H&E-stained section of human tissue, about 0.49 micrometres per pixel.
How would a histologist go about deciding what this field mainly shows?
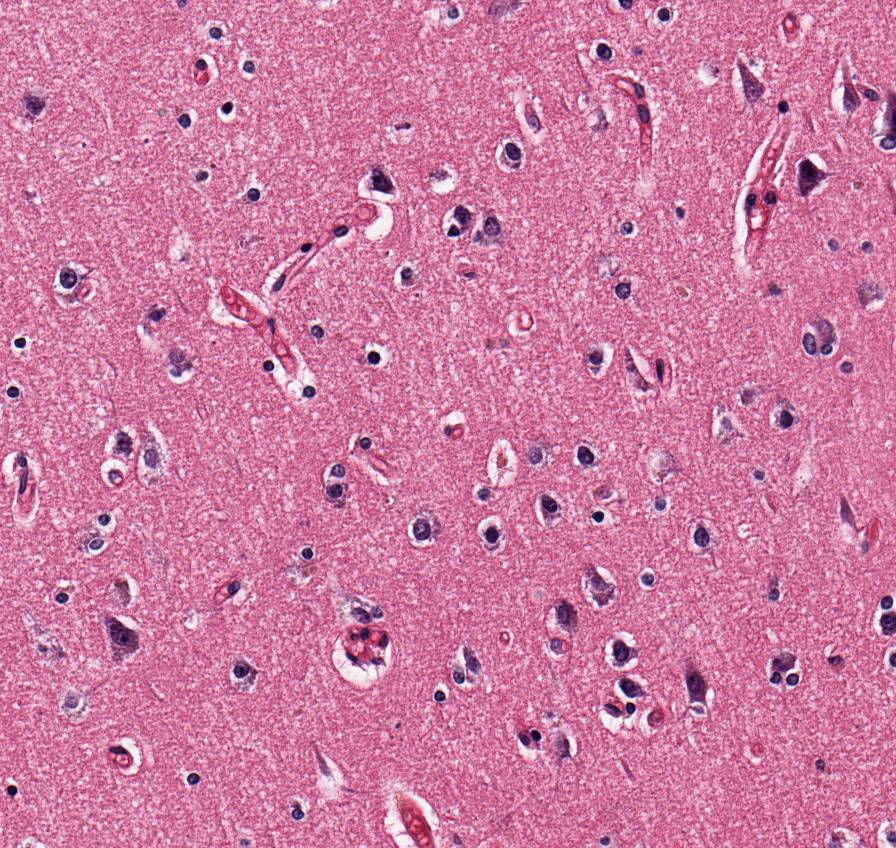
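Cerebral cortex: fine granular-fibrillary pink neuropil, cells scattered singly. Scattered neurons: triangular bodies, purplish cytoplasm, one at the left edge of the lower half.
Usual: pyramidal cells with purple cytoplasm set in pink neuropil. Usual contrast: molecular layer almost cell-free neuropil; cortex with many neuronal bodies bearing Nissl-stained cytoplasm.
Commonest nuclei: small, round, dark glial nuclei. No epithelium, glands or tubules.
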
